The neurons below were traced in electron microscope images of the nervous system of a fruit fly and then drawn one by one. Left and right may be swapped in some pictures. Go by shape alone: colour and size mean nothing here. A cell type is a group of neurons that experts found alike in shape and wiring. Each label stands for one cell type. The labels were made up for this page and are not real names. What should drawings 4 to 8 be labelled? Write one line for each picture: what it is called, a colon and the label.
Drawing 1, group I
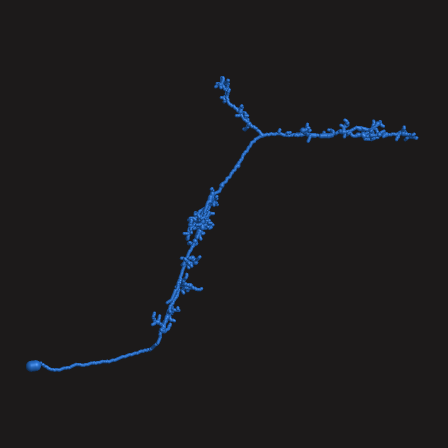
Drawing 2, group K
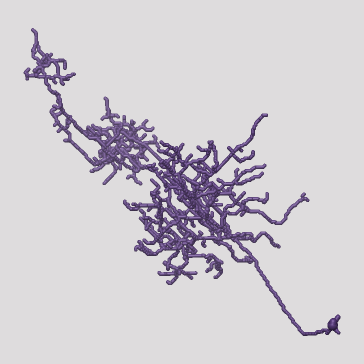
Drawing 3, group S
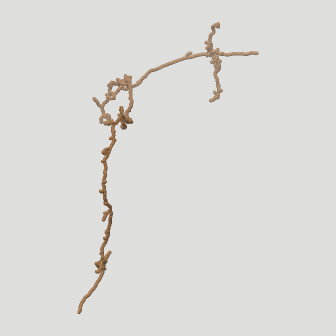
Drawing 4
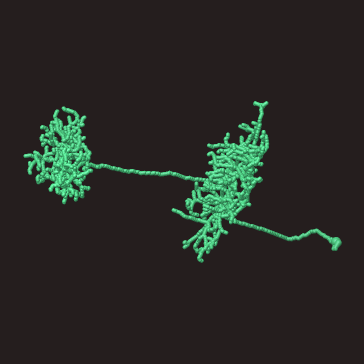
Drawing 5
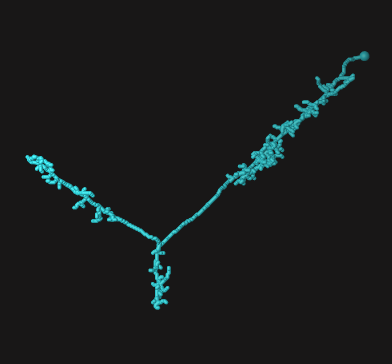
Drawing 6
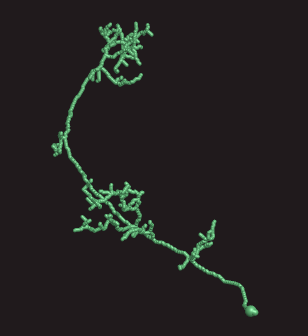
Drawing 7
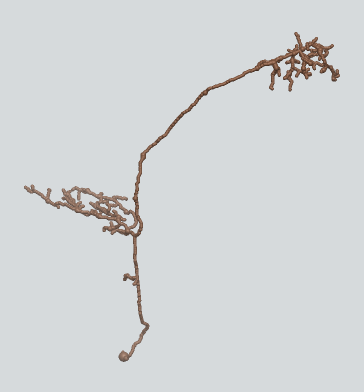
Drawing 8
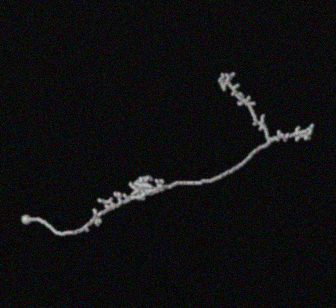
4: group K
5: group I
6: group S
7: group S
8: group I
